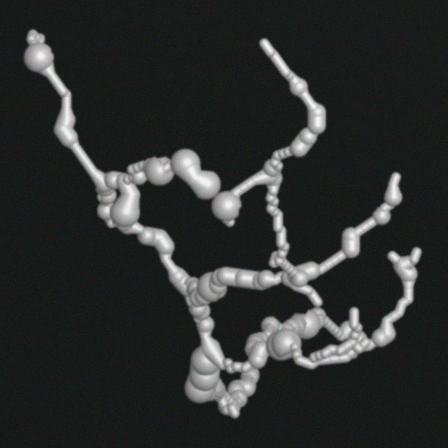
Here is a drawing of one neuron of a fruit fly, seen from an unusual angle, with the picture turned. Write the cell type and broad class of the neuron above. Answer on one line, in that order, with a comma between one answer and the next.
SNxx33, sensory neuron entering the nerve cord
